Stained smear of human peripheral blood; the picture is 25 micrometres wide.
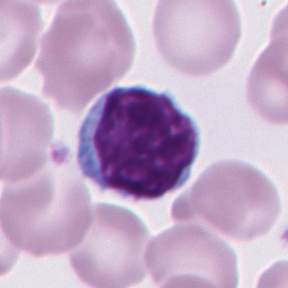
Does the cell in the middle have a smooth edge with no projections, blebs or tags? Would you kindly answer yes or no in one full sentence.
Yes, the cell does have a smooth edge free of projections, blebs or tags.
